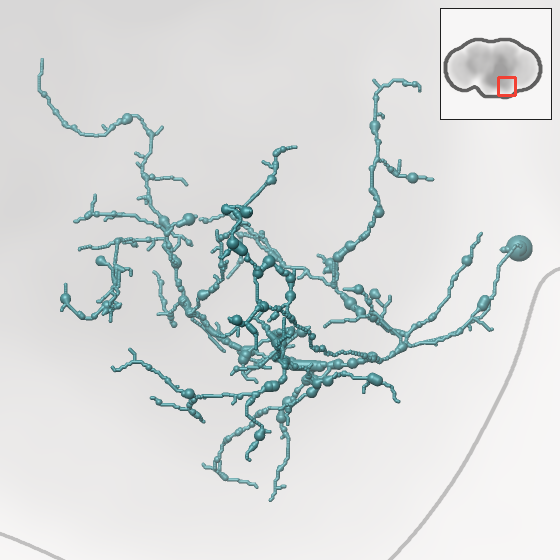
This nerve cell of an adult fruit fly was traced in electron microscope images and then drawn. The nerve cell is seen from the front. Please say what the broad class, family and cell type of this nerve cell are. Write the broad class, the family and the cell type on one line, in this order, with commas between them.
nerve-cord intrinsic neuron, hemilineage 20A.22A, IN20A.22A069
